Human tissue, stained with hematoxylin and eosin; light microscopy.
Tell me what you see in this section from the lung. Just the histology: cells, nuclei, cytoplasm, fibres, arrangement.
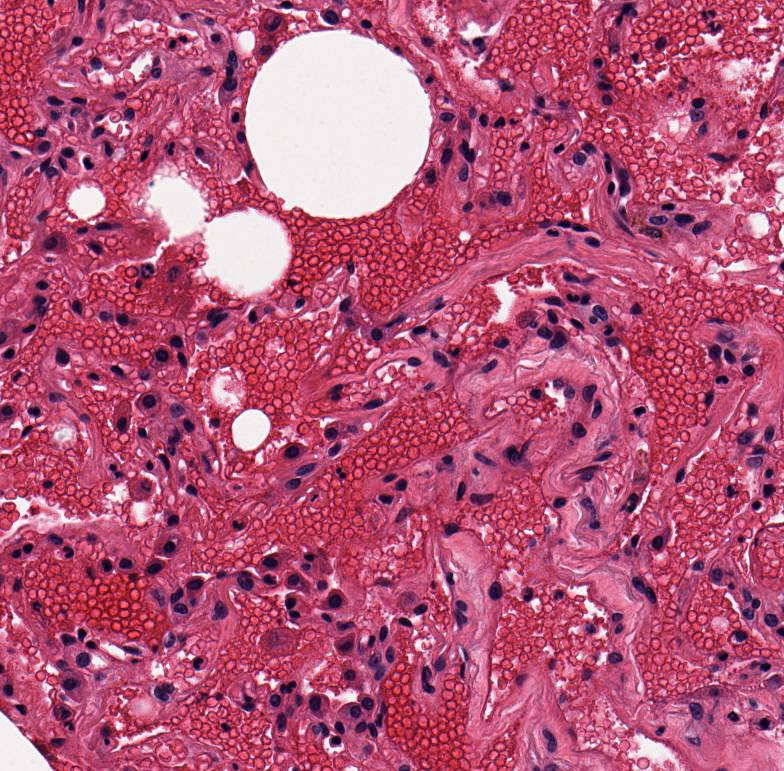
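Densely packed red blood cells fill most of the field, in irregular spaces between thin partitions. They keep distinct round outlines rather than smudging together. Nuclei in the partitions are mostly dark, elongated or oval, and scattered singly. No glands or epithelial-lined tubules that I can see.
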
